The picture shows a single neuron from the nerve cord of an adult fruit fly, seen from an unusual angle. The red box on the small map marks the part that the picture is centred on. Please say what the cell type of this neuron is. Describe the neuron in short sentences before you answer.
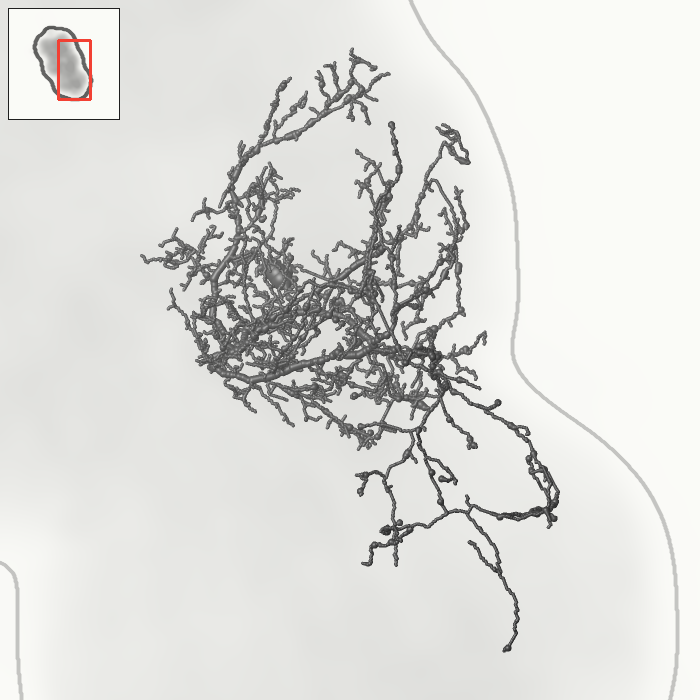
The picture shows more than a hundred branch ends. In this view it is taller than it is wide. Its broad class is ascending neuron. It is of cell type AN04B004.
